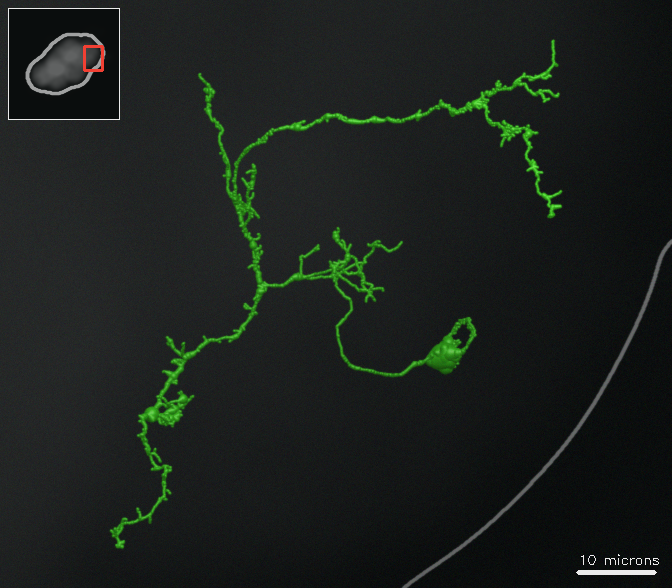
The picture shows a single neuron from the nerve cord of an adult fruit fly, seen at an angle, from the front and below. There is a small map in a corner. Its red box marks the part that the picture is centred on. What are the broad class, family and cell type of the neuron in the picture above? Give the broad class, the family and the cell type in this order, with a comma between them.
nerve-cord intrinsic neuron, hemilineage 21A, IN21A109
